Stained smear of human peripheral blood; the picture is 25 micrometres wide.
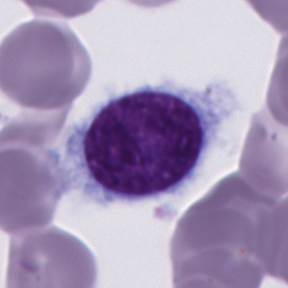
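Hairy cell, at the centre of a stained smear of peripheral blood. Its border looks ragged, drawn out into fine hair-like cytoplasmic projections. The cytoplasm is pale blue, and I find no vacuoles in it. Nor can I make out any nucleolus in the nucleus.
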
